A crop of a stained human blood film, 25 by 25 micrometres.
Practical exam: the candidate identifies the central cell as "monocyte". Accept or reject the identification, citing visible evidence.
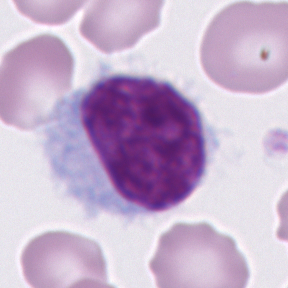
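Two features settle this cell: fine hair-like projections fringe the margin of its cytoplasm, and its oval nucleus, about 12 by 10 micrometres, has a smooth outline without lobes or indentations. It is a hairy cell, not a monocyte.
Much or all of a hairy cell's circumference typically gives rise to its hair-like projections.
Here the edge is irregular and fuzzy rather than a crisp line.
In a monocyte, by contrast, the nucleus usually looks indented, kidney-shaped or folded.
The cytoplasm is pale greyish blue.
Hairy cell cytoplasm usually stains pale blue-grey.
No distinct granules are seen in it.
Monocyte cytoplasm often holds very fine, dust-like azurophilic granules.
The cell is about 14 micrometres across, with its nucleus lying toward the right.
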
